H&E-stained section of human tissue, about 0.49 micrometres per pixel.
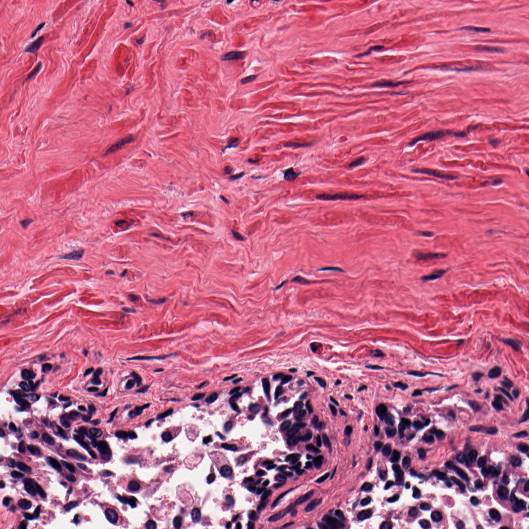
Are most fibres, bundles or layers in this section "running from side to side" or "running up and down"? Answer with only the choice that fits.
Running from side to side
